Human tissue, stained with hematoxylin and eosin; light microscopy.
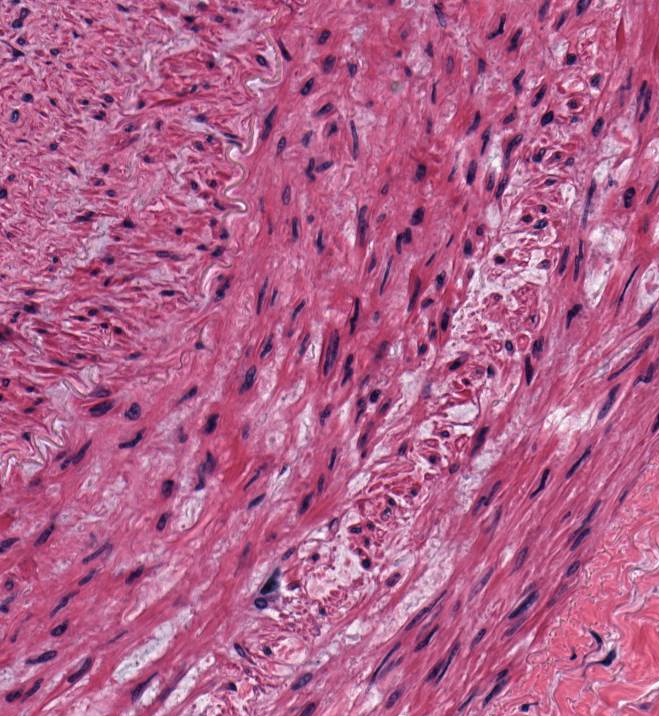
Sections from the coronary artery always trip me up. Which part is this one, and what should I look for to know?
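Tunica media. Broad curved band of spindle cells crosses diagonally, top right to bottom left. Nuclei dark, elongated, blunt-ended, parallel to band; pink cytoplasm merges, cell borders unclear.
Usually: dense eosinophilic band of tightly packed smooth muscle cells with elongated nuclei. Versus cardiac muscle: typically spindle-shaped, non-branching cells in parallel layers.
Lower right corner: dense wavy pink collagen, very few nuclei.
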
